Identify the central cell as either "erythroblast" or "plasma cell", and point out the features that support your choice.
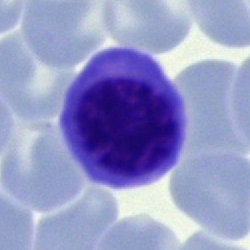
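The answer is erythroblast. Its outline is roughly round, with a few slightly flattened sides. The chromatin is dense, dark purple and coarsely clumped. The rim of cytoplasm is widest above the nucleus, and no granules are visible in it.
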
